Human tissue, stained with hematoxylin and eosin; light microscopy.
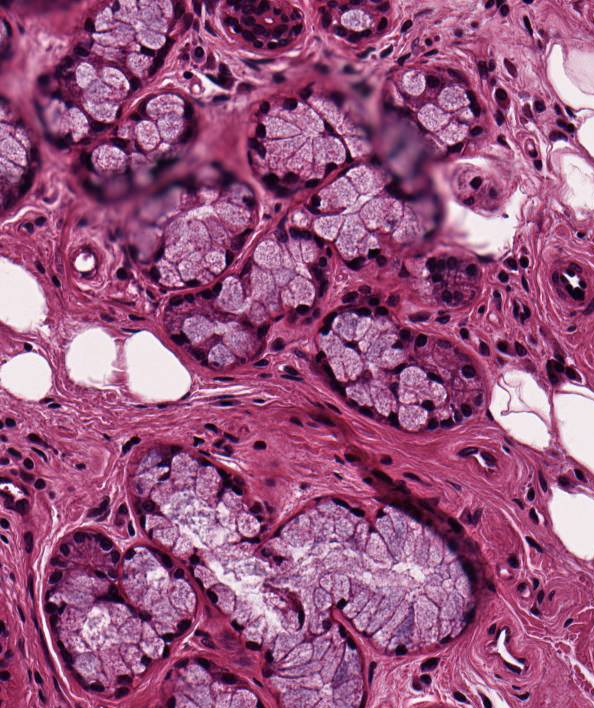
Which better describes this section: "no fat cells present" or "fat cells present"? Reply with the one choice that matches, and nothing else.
Fat cells present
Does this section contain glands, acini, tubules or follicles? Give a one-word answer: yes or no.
Yes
